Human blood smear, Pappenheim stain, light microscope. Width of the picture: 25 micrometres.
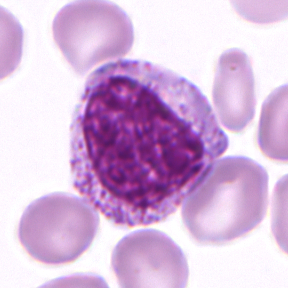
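Metamyelocyte in a stained smear of human peripheral blood: a single unlobed nucleus fills most of the cell, its chromatin coarse, clumped and dark purple, with paler streaks between clumps. Pinkish-lilac cytoplasm, pale rather than deep blue, holds fine dark purple granules, clearest near its edge.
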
